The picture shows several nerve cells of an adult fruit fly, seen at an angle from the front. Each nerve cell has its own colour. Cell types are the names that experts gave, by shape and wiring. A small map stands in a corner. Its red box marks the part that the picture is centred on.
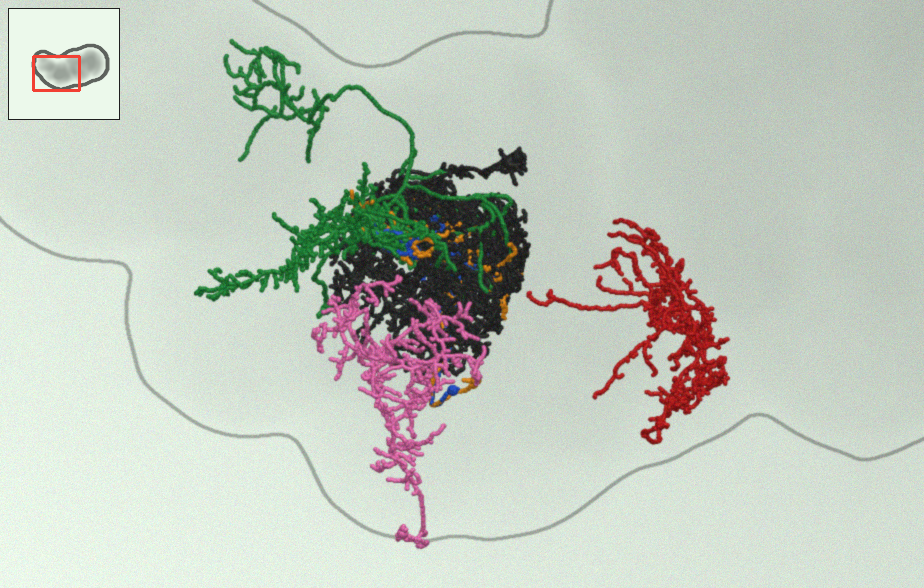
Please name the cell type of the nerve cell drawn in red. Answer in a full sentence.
The cell type is IN13A018.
